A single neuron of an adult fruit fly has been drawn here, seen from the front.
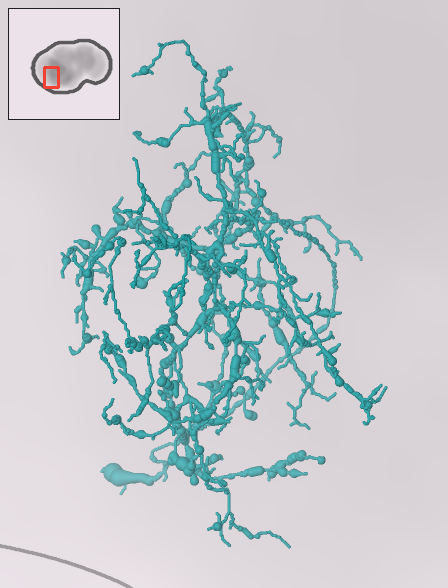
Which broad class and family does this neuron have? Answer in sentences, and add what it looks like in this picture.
This is a nerve-cord intrinsic neuron. Its family is hemilineage 21A. More than a hundred branch ends can be seen. As drawn here it is taller than it is wide.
